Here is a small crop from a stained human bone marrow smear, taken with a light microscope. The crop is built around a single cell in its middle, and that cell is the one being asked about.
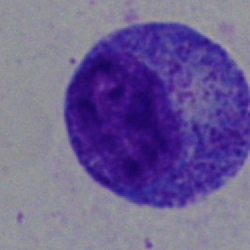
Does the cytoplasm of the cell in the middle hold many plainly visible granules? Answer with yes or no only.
Yes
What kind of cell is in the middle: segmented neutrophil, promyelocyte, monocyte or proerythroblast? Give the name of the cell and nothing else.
promyelocyte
